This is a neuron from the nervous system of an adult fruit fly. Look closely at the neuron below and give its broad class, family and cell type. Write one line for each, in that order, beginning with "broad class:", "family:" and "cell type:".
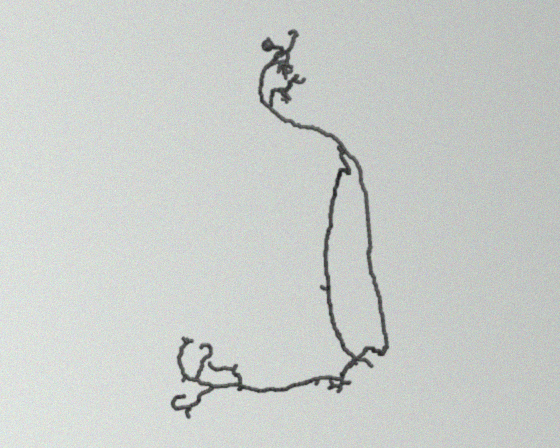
broad class: central-brain intrinsic neuron
family: class Kenyon Cell
cell type: KCa'b'-ap1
